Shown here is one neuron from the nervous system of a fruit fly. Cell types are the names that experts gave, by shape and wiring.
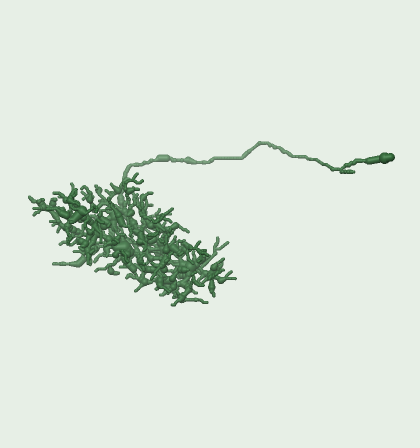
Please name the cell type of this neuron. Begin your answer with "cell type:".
cell type: LPi43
